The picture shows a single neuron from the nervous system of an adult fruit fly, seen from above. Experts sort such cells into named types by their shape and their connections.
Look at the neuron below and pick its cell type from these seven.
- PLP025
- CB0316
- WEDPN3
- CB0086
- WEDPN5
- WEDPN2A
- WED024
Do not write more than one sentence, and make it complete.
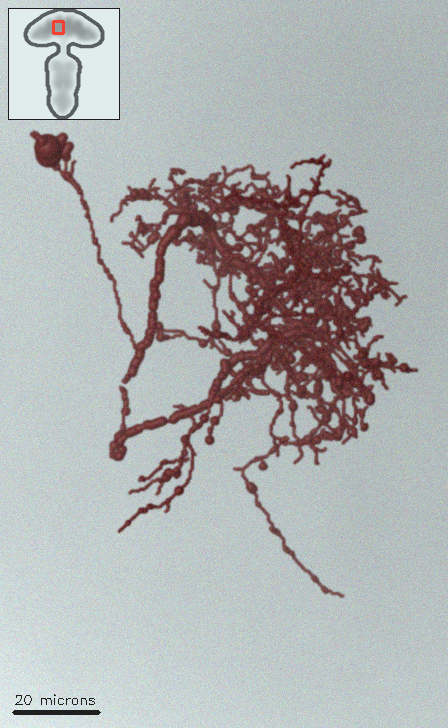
Typed by cell type, the neuron is CB0316.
